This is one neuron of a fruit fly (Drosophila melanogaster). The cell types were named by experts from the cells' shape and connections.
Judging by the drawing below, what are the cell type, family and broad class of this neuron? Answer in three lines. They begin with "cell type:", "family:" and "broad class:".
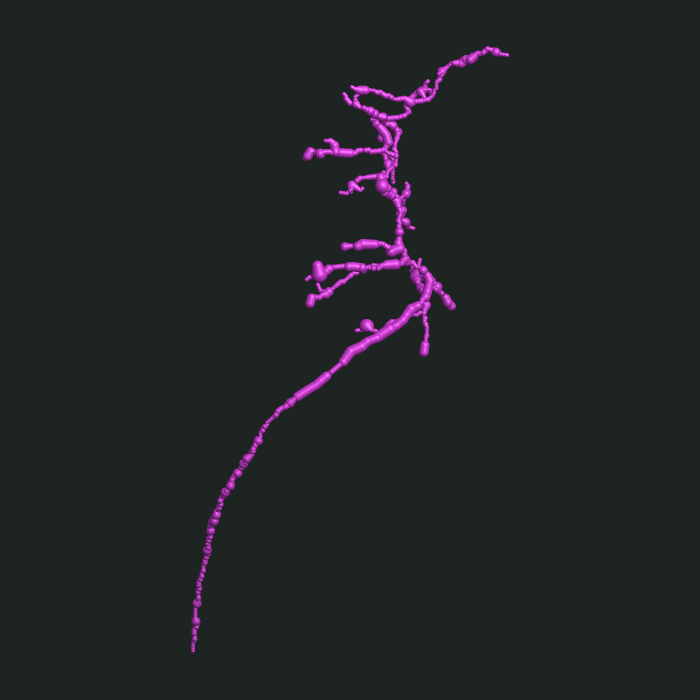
cell type: SNch01
family: class chemosensory
broad class: sensory neuron entering the nerve cord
